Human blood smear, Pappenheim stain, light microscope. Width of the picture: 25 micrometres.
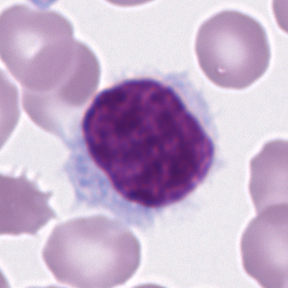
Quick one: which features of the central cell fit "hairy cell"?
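Along the edge of the cytoplasm run fine hair-like projections, and these go with a hairy cell.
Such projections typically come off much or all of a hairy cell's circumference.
The cytoplasm is pale blue and wider to the left of the nucleus than to the right. The nucleus measures about 11 micrometres across, and its chromatin is dark purple and coarsely clumped.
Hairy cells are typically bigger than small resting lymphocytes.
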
